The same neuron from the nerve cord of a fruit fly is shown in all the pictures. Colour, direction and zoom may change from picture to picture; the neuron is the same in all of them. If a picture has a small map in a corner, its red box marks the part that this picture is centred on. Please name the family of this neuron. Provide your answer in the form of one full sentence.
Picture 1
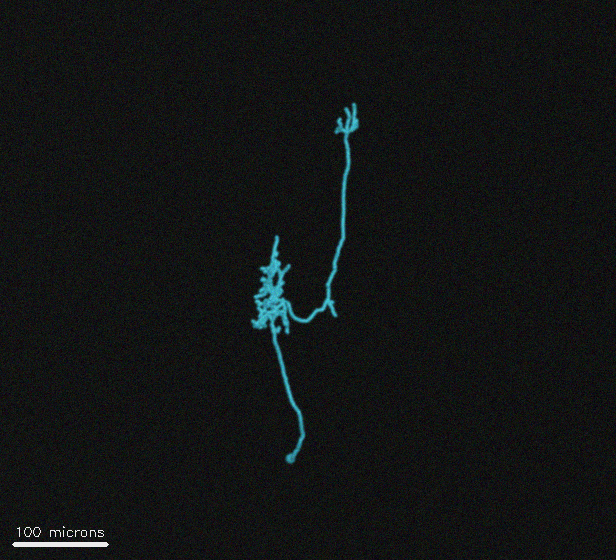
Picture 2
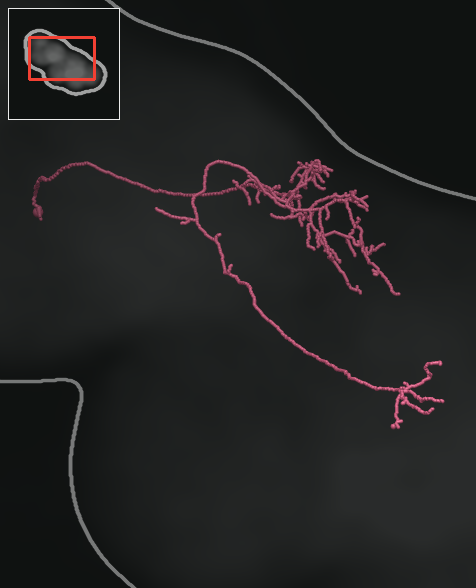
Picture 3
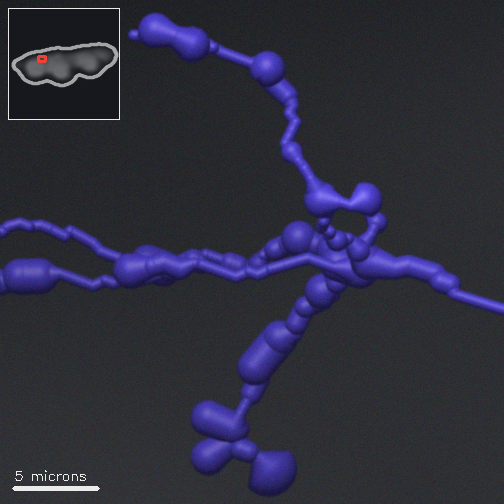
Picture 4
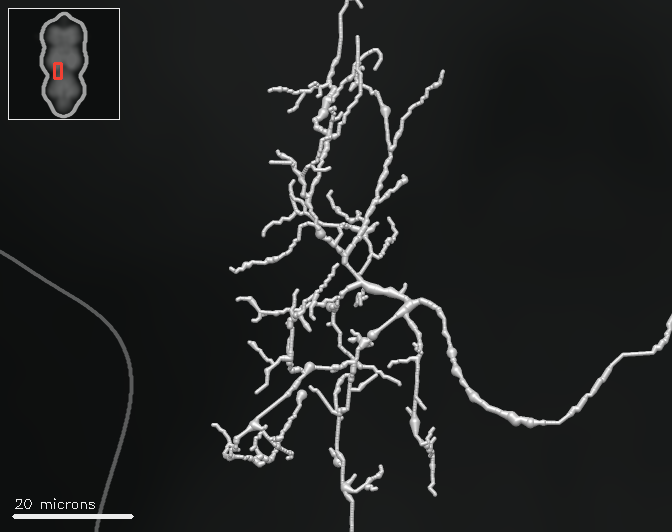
By family, this neuron is grouped as hemilineage 06A.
